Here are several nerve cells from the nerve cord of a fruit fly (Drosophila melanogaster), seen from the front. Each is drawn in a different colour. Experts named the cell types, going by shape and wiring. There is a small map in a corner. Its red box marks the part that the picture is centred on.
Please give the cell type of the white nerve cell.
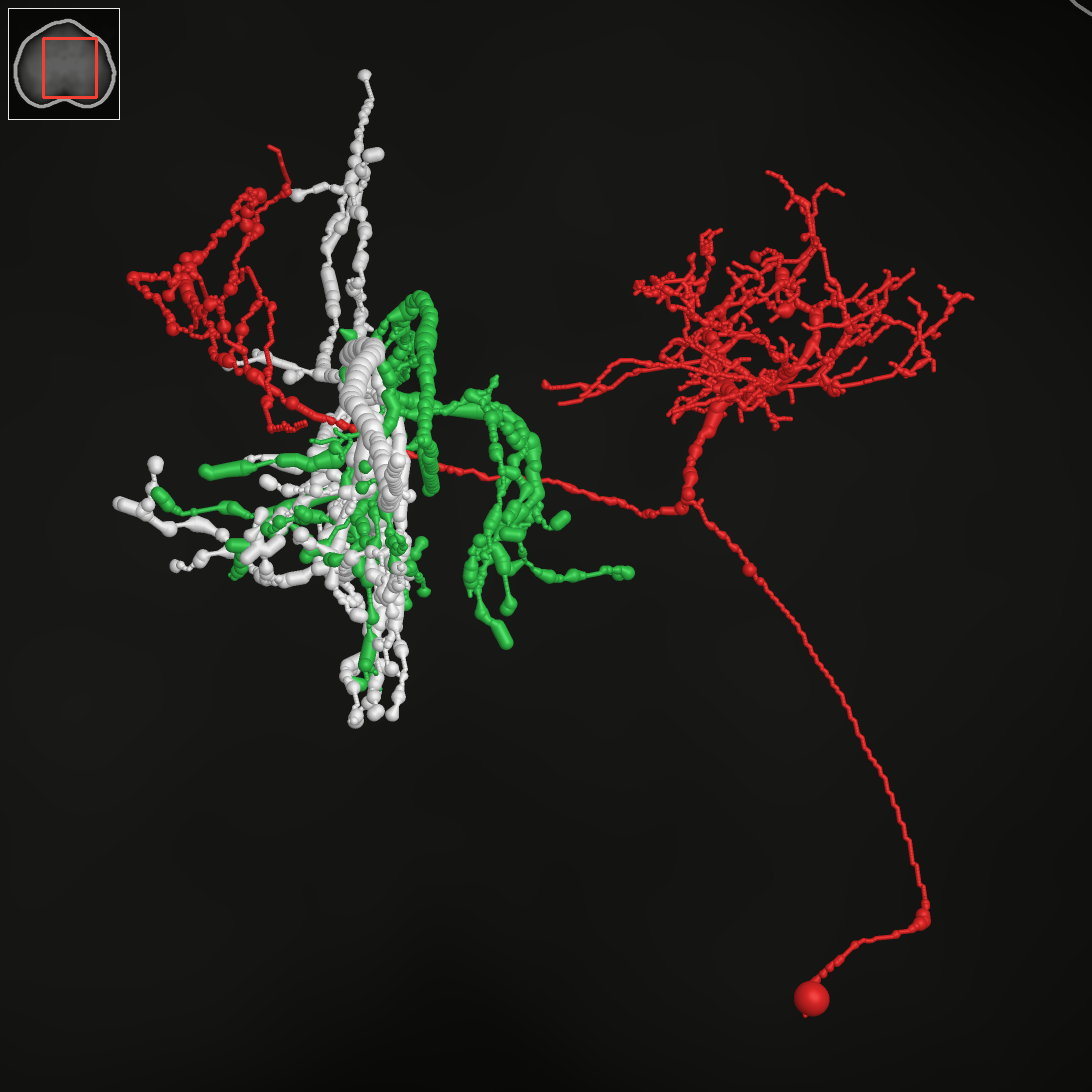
DNp06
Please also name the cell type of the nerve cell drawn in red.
AN07B063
